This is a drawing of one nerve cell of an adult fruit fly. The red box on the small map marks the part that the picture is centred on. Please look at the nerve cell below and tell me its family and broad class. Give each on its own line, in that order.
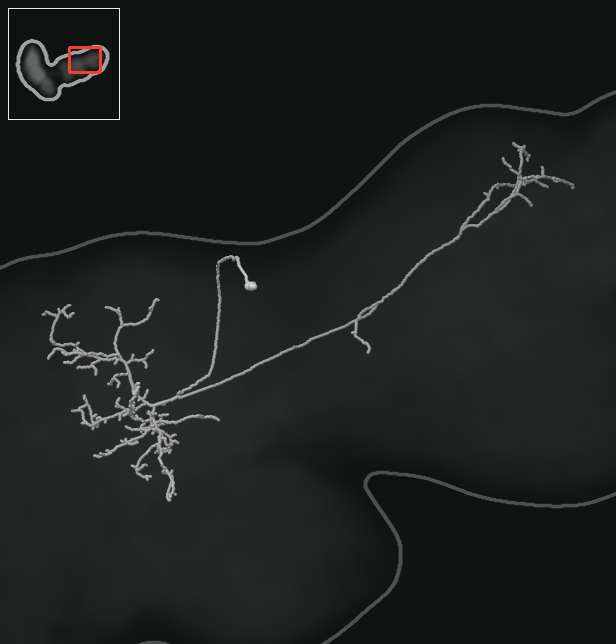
hemilineage 11A
nerve-cord intrinsic neuron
